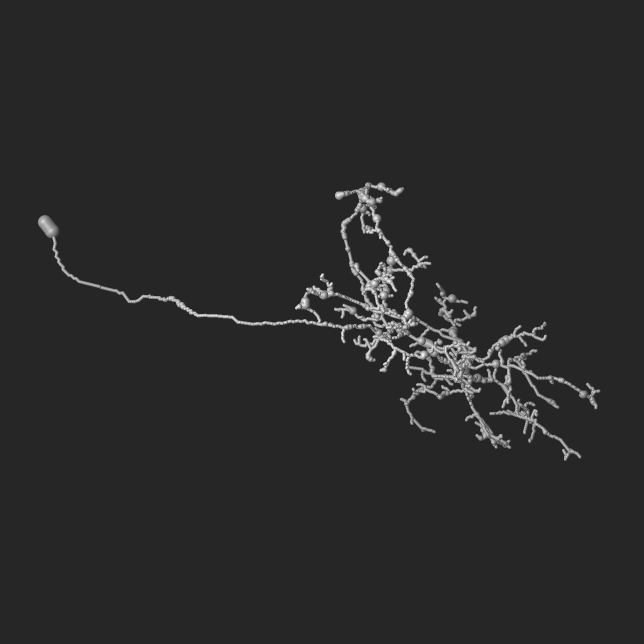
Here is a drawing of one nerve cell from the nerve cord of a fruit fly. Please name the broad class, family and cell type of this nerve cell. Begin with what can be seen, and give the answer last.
The picture shows dozens of branch ends. As drawn here it is wider than it is tall. It is a nerve-cord intrinsic neuron. Its family is hemilineage 20A.22A. Its cell type is IN20A.22A024.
